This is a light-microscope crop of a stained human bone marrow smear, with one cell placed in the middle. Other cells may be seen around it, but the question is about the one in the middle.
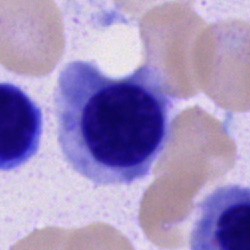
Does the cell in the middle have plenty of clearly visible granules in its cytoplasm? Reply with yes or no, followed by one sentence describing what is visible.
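No. The cytoplasm shows no visible granules.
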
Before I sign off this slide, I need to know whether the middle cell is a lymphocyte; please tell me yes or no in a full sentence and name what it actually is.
No, the cell of interest here is an erythroblast and not a lymphocyte.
